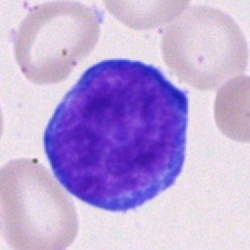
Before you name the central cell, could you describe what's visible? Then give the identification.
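This one's outline is roughly round, though the edge flattens slightly at the upper right. Its chromatin is finely stippled right through the nucleus, and the cytoplasm is only a thin, deep blue rim around it. It's a proerythroblast.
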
